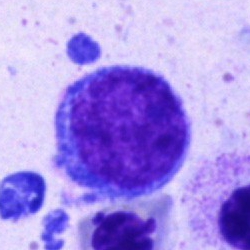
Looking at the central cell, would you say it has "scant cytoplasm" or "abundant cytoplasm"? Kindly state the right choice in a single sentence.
There is only scant cytoplasm around the nucleus of this cell.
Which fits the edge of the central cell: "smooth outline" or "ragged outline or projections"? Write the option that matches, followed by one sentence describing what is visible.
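Ragged outline or projections. Small bleb-like bumps project from the lower-left edge of the cell.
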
